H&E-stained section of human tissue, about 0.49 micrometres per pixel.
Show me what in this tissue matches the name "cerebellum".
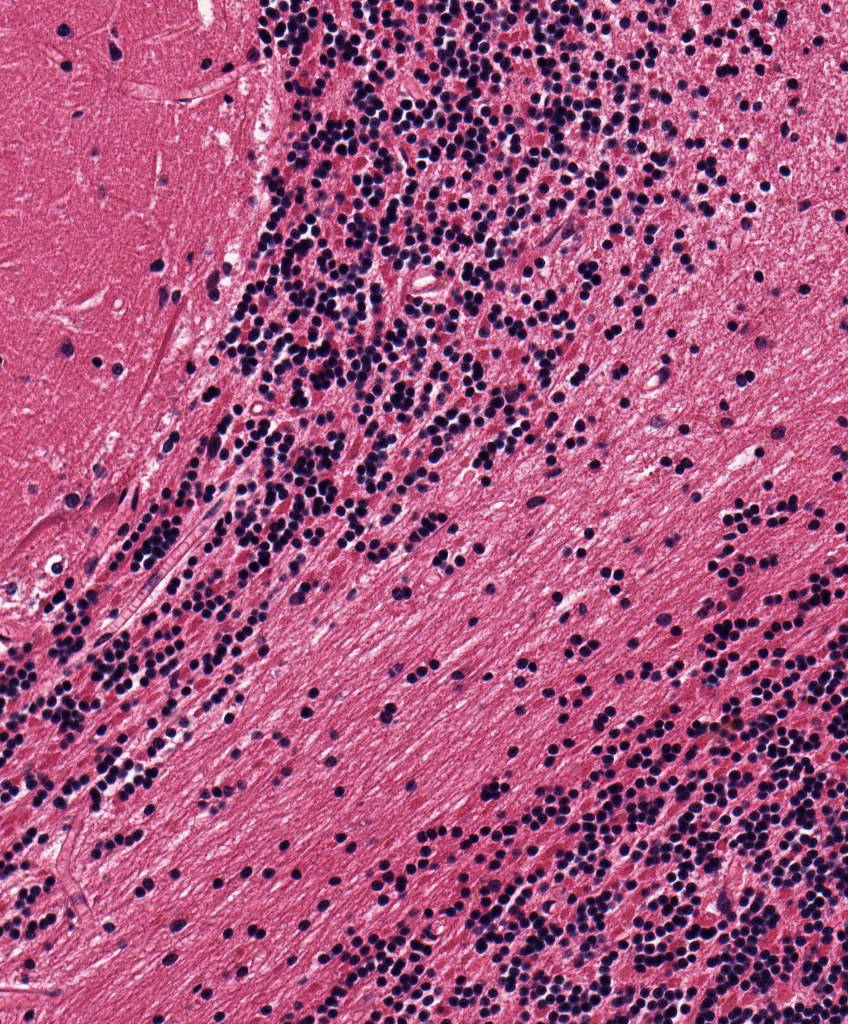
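Yes, this is cerebellum. What goes with it are the crowded nuclei: round, densely stained, with hardly any cytoplasm visible around them.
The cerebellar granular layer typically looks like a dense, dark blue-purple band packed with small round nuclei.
In the fibre band, nuclei are sparse, and some line up in short rows parallel to the fibres. The upper left corner is a finely granular, pale pink area with only a few scattered nuclei.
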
